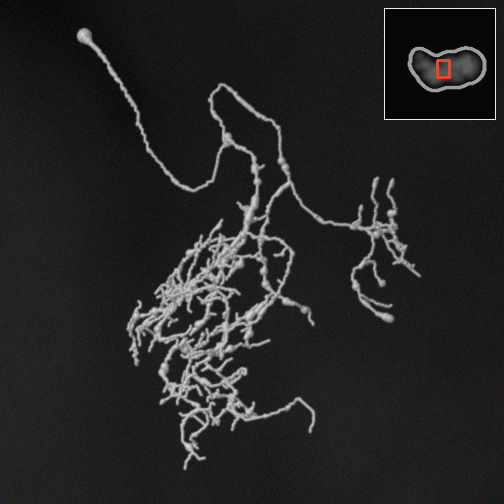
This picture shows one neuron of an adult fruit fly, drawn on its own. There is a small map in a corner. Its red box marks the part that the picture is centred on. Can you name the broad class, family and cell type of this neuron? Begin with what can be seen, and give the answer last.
Its cell body lies at the upper left of the picture. The picture shows dozens of branch ends. This is a central-brain intrinsic neuron. The family is hemilineage LHl1. Its cell type is AVLP004_a.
